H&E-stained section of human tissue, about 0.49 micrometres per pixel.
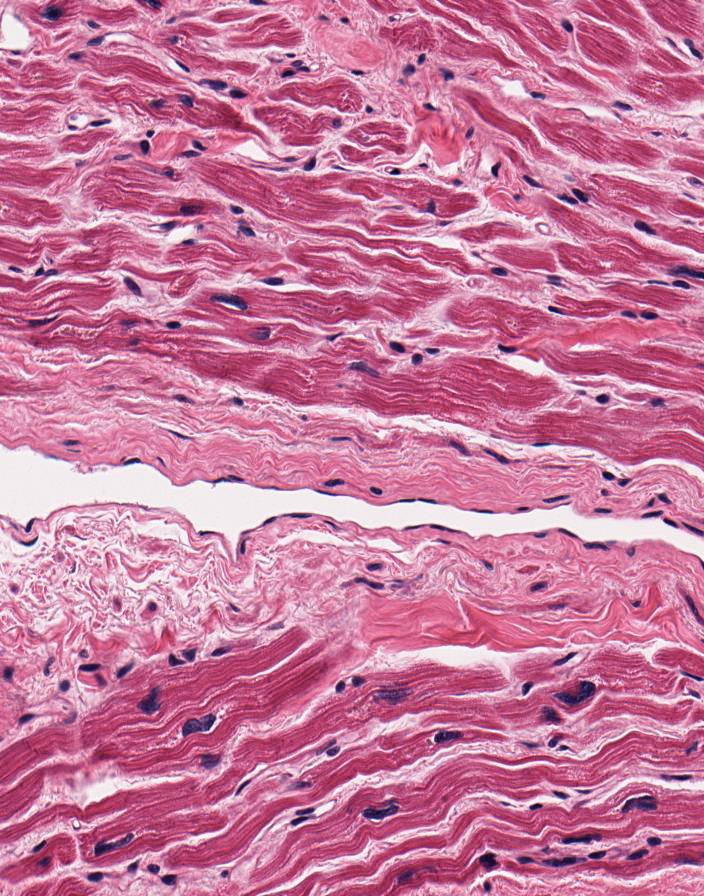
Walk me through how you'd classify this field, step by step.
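Myocardium is what this field mainly shows. Long pink muscle fibres run mostly horizontally in both the upper and lower parts.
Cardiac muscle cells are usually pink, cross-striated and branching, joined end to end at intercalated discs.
Across the middle runs a narrow white cleft, edged by flattened elongated nuclei and bordered above and below by paler pink, wavy, fibrous connective tissue.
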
